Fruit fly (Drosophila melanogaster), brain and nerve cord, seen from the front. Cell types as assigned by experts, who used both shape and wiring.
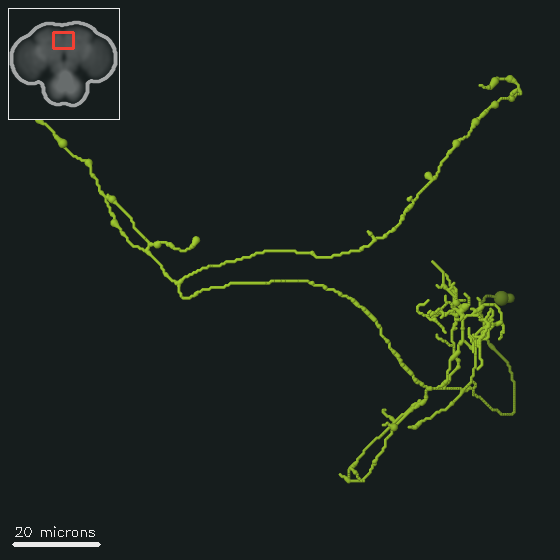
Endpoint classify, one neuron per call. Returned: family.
class CX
